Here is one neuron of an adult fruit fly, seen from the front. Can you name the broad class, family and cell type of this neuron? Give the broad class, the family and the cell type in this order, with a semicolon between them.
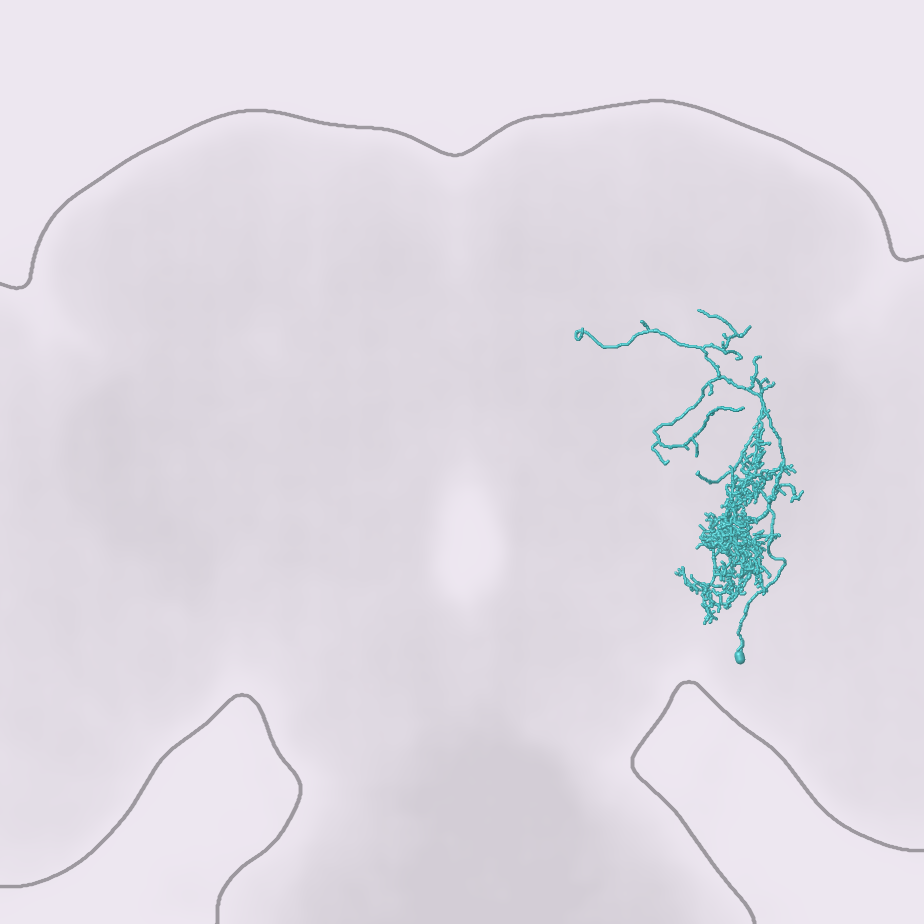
central-brain intrinsic neuron; hemilineage VLPl&p1_lateral; vpoEN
